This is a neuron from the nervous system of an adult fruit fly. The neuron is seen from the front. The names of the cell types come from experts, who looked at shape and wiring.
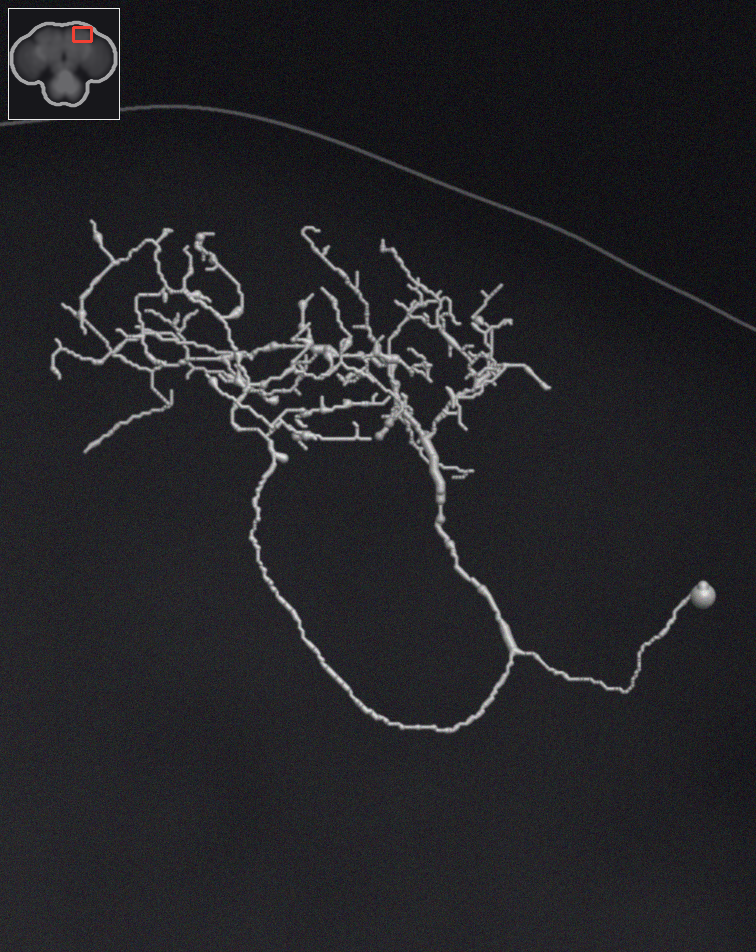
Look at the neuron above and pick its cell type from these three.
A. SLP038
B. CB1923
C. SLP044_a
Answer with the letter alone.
A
